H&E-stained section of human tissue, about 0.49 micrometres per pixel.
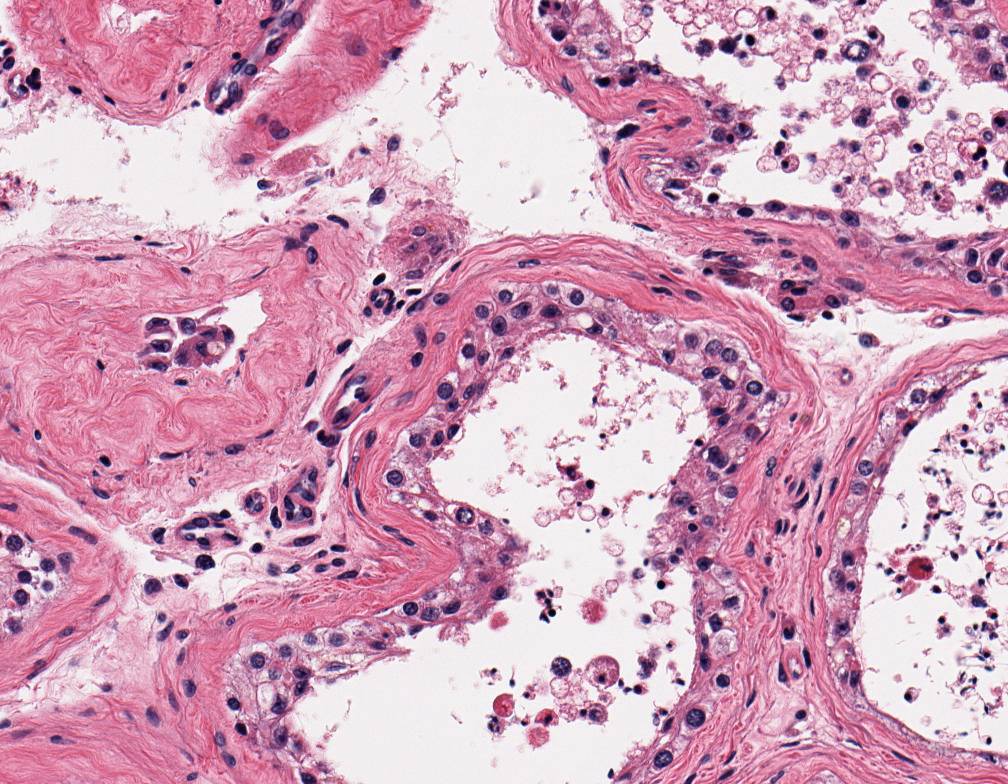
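Testis: thick, wavy pink lamellated fibrous bands with flattened spindle-shaped nuclei encircle each unit; a few cell layers with round nuclei line them, leaving units mostly hollow. Detached cells at lower centre and right have bright red cytoplasm. Polygonal cells cluster in stroma at left centre.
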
